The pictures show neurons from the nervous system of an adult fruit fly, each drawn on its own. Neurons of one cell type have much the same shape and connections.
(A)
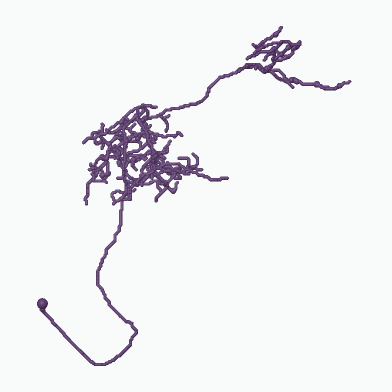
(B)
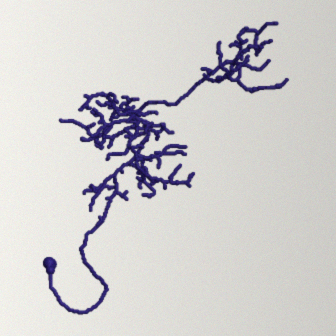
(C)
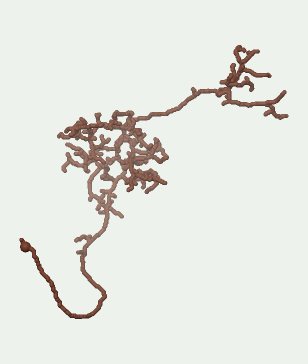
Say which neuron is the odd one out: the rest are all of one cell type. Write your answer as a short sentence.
The neuron in picture A is of another cell type than the rest.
